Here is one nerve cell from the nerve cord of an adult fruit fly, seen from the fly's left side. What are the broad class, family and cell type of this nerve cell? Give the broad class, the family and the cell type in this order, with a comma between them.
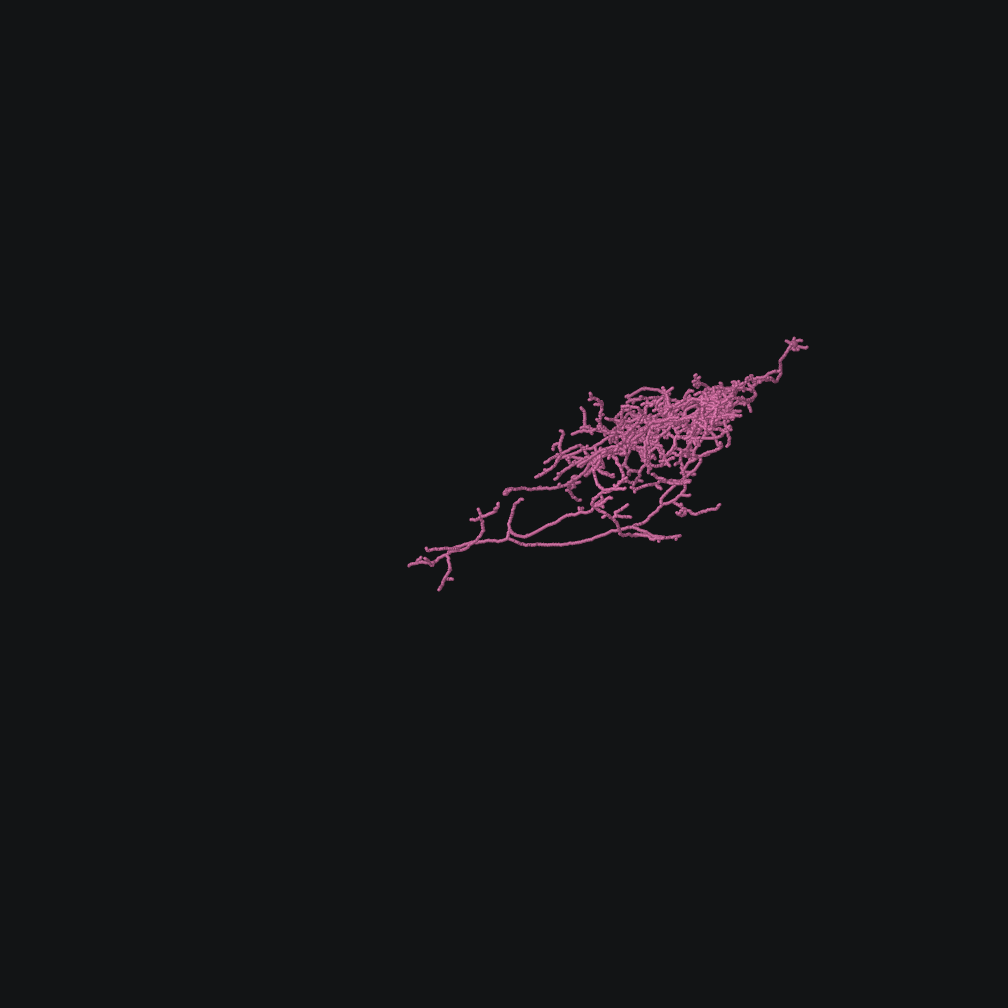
nerve-cord intrinsic neuron, hemilineage 05B, IN05B034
